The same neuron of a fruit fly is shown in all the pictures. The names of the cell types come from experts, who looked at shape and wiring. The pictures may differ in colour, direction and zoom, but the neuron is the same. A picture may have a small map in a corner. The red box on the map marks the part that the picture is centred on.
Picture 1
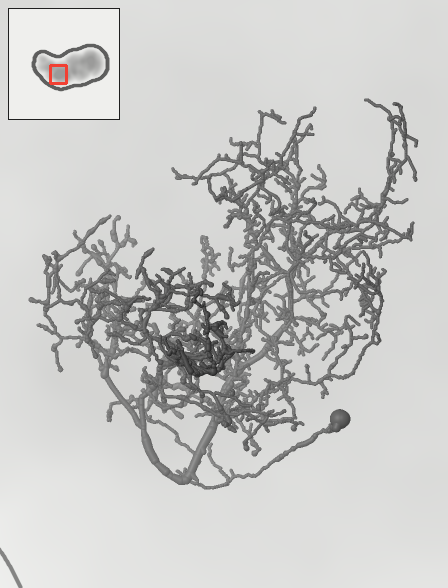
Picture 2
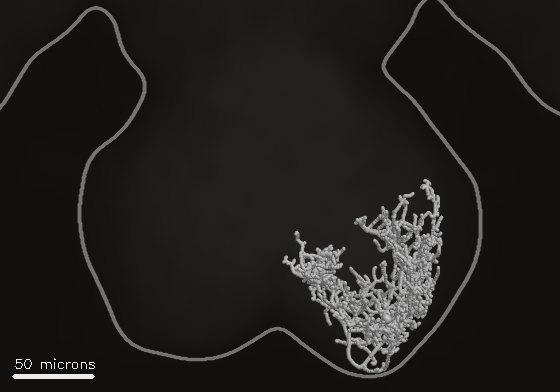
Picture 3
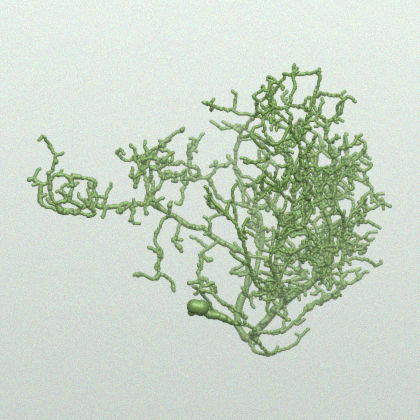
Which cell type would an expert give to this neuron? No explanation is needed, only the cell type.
IN13A008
